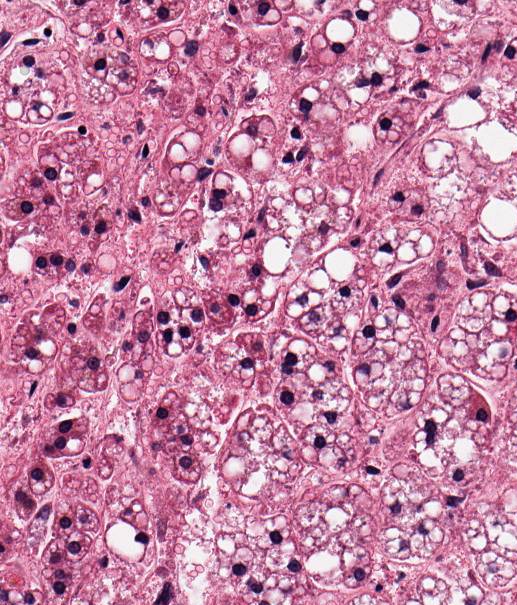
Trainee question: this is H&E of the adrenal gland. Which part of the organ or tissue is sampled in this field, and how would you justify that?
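The field shows zona fasciculata. Most cells have foamy cytoplasm full of small clear vacuoles and mostly one small, round, dark, central nucleus.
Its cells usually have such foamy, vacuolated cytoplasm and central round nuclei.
Toward the left, more cells have pink, less vacuolated cytoplasm than on the right. Delicate septa hold thin elongated nuclei, consistent with capillary endothelium.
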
